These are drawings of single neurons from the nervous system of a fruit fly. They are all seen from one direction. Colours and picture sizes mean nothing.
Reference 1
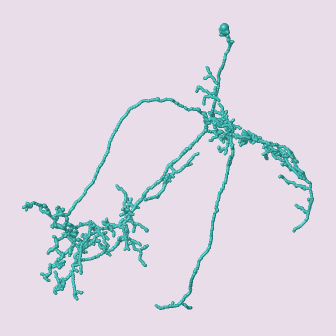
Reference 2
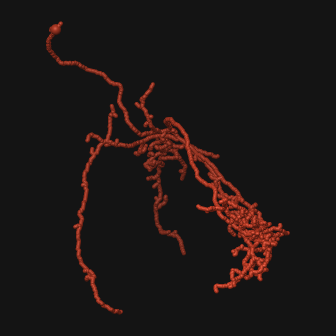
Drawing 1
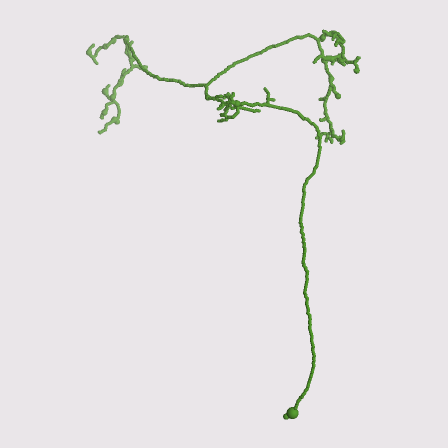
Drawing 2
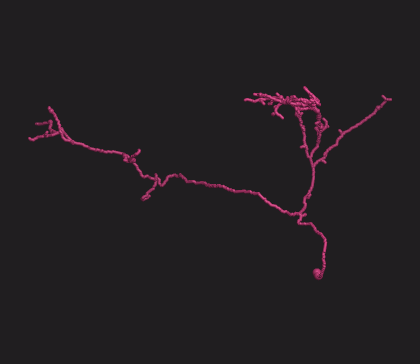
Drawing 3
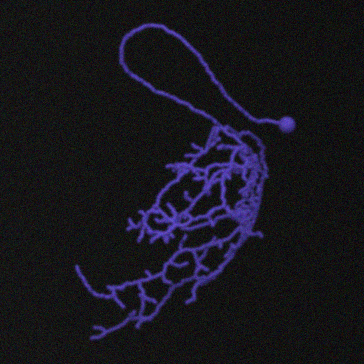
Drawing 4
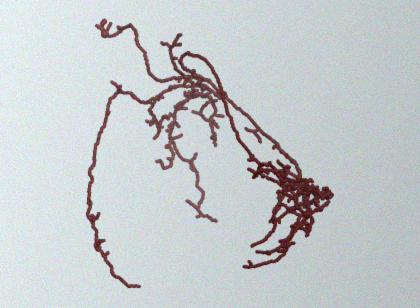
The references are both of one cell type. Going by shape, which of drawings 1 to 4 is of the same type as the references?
Drawing 4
